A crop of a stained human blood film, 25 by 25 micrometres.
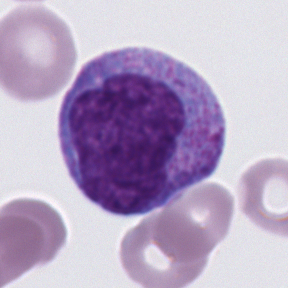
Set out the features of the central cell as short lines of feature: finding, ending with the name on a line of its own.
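Outline: round and smooth, as I see it
Size: about 15 micrometres across, by my measure
Nucleus: set toward the left, so the widest band of cytoplasm is on the right
Granules: many fine pinkish-purple ones dusting the cytoplasm
Neighbour: a red cell touching the lower right edge
Name: so, an atypical promyelocyte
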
